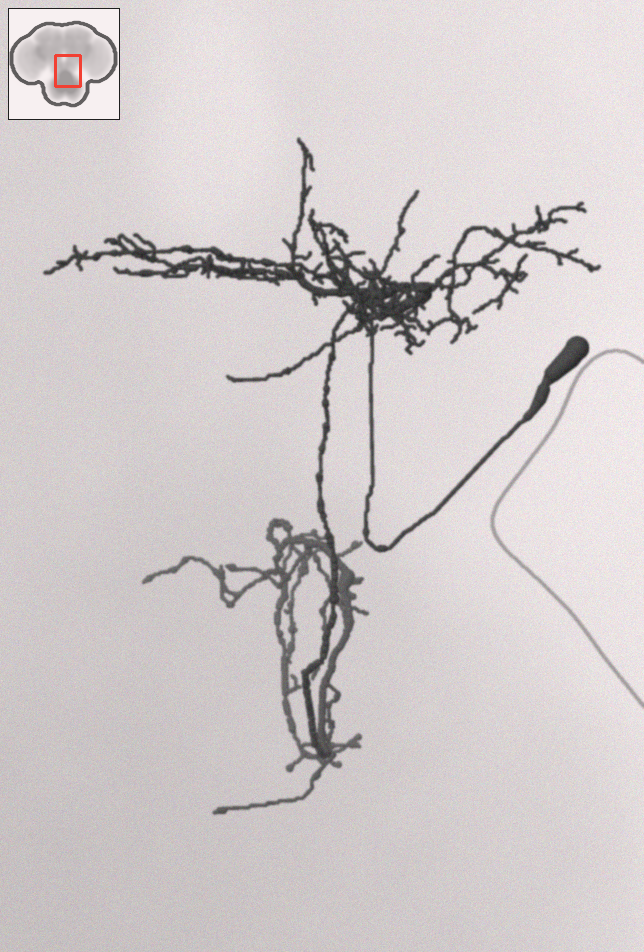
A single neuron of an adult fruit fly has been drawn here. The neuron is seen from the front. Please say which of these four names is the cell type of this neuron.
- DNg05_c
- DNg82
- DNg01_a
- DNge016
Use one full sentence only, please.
Under the cell type DNge016 falls this neuron.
